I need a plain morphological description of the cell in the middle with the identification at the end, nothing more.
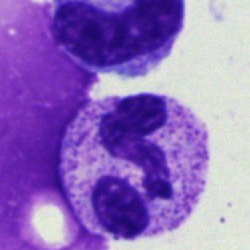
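Start with the nucleus, which is divided into several separate lobes. Its chromatin is dense, dark purple and clumped. Around it the cytoplasm is abundant and pale pinkish-lilac, with fine purple granules scattered evenly throughout. The cell is a segmented neutrophil.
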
